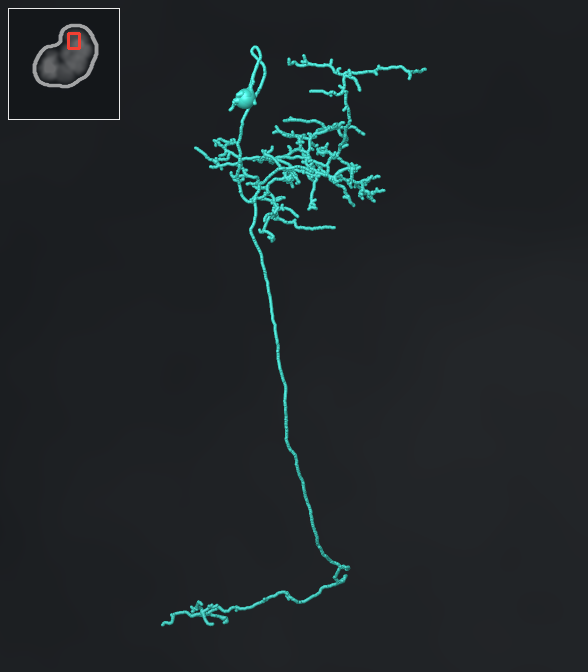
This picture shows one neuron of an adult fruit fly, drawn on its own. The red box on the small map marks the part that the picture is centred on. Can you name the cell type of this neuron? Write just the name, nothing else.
MeLo7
